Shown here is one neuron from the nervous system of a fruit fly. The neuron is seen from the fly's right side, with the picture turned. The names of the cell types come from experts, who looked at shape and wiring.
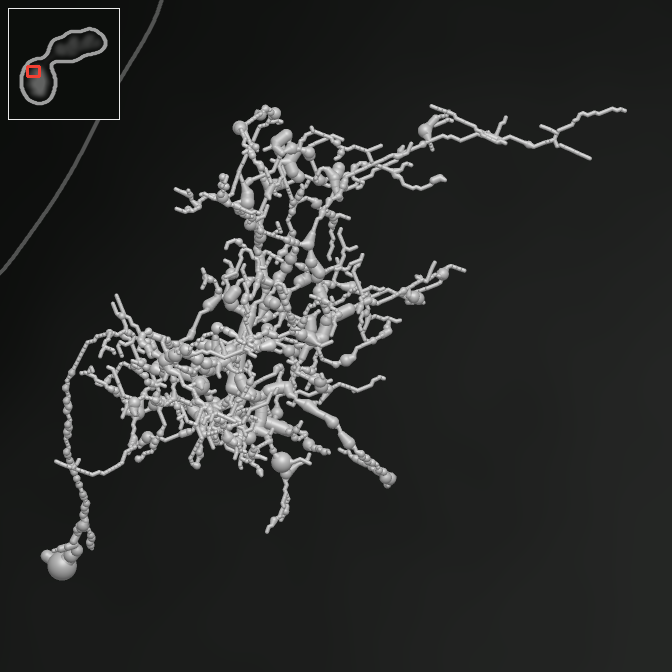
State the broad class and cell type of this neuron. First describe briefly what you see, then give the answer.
Its cell body lies at the lower left of the picture. As drawn here it is wider than it is tall. This is a central-brain intrinsic neuron. It is of cell type GNG226.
